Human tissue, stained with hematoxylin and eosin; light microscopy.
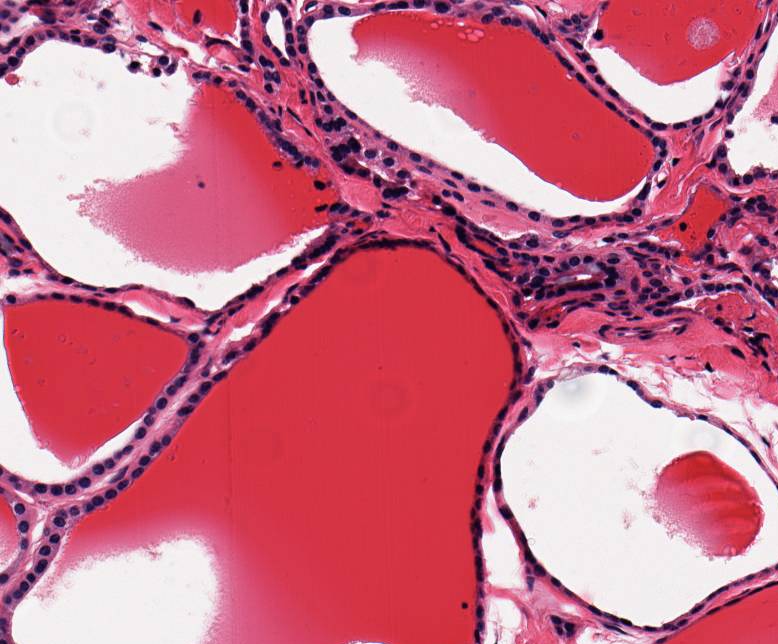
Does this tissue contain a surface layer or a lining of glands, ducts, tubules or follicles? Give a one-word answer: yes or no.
Yes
